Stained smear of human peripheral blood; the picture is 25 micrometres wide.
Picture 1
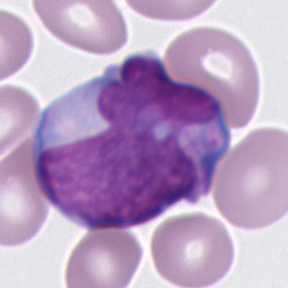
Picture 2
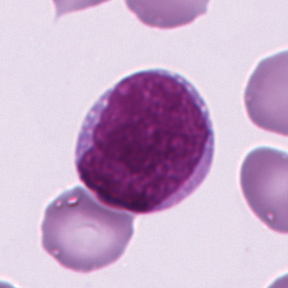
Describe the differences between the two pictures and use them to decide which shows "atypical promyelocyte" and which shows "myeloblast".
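The atypical promyelocyte is in picture 1, and the myeloblast is in picture 2. Starting with the nucleus: in picture 1 it is irregular and folded, with lobe-like folds overlapping in its upper part, whereas in picture 2 it is oval in outline and about 12 by 10 micrometres.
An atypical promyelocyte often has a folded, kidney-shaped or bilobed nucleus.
Turning to the cytoplasm of the myeloblast, it forms only a thin rim around the nucleus, is pale greyish-lavender and much lighter than the nucleus, and shows no vacuoles. That nucleus fills about 80% of the area of a cell about 13 micrometres across. In the atypical promyelocyte, the cytoplasm is pale grey-blue, seen most widely at the upper left, and no distinct coarse granules are visible in it. The outlines part ways as well: the first cell is roughly round with a small irregular bulge at the top, while the second is smooth and rounded, with no projections or blebs rising from its surface. As for neighbours, red cells touch the first cell on several sides, and a single red cell touches the second at its lower left edge.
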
